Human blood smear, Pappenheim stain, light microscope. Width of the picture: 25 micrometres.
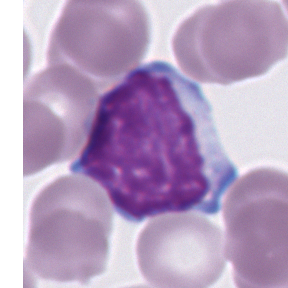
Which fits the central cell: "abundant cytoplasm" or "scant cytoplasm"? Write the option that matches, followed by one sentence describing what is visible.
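Scant cytoplasm. The cytoplasm forms a narrow rim that is widest on the right side.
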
